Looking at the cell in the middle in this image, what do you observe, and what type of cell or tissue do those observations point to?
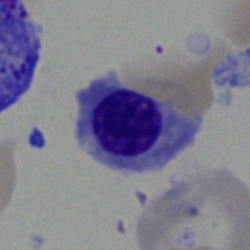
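Small pointed projections along the upper left edge make the cell outline irregular. The nucleus lies off-centre, towards the left of the cell. Its chromatin is dark purple and coarsely clumped. No granules are visible in the cytoplasm. The cell is an erythroblast.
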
